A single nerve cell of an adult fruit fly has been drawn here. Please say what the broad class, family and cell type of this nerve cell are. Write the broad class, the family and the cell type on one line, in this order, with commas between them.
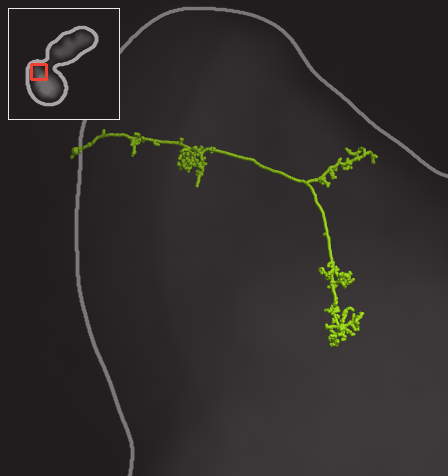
optic-lobe intrinsic neuron, TmY, TmY17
